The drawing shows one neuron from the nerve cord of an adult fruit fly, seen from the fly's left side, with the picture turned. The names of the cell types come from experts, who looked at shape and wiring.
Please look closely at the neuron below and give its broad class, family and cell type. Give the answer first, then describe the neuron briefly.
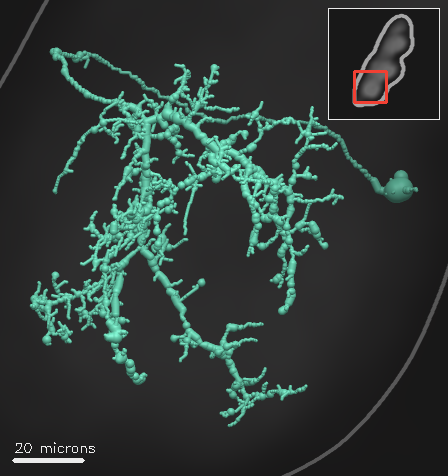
This is a nerve-cord intrinsic neuron. Its family is hemilineage 06B. The cell type is IN06B029. From left to right in the picture it spans about 110 microns. More than a hundred branch ends can be seen.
